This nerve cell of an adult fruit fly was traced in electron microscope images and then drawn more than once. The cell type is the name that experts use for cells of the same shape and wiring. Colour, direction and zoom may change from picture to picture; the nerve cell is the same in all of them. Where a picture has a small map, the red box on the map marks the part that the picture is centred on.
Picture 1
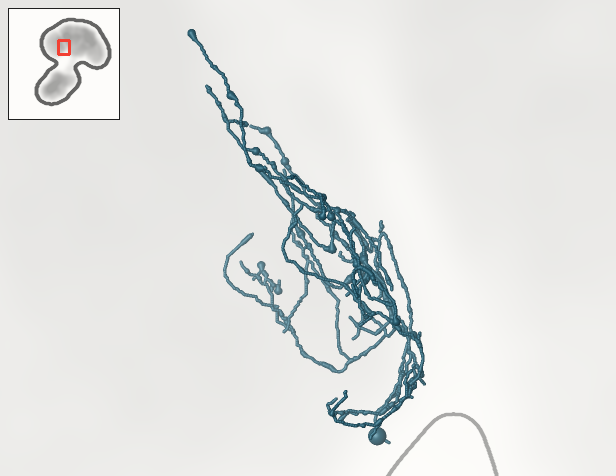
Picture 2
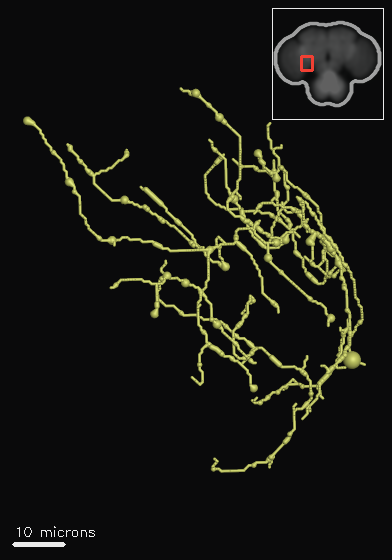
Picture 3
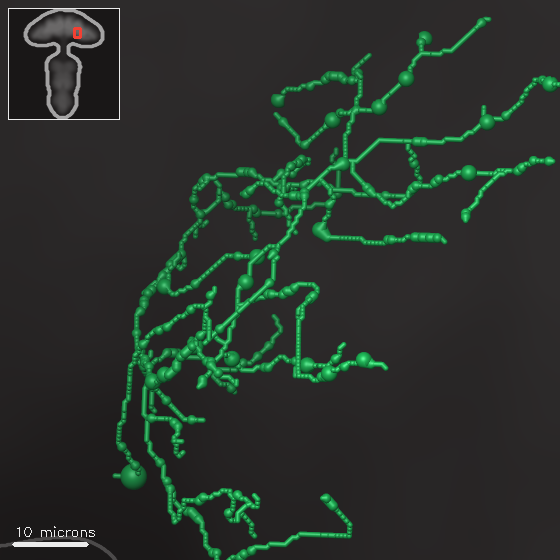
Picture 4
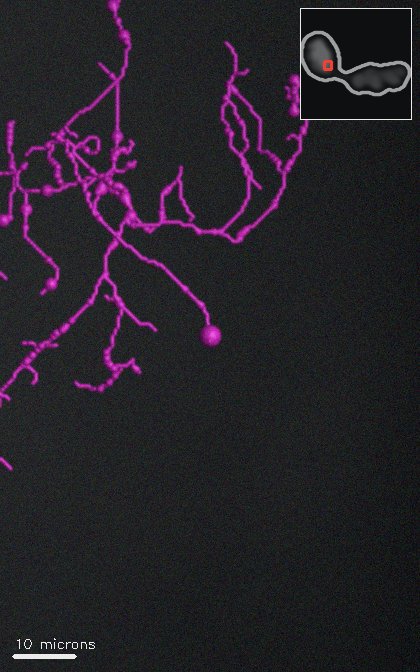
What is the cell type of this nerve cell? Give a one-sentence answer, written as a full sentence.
The type of this nerve cell is the cell type Li35.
